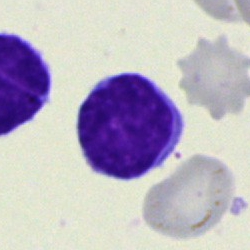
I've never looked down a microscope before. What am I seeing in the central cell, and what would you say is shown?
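First, the outline: roughly round, with slightly flattened sides. Next, the nucleus, which fills almost the whole cell. Then the chromatin, stained a deep, dense purple throughout. Finally, granules: none are visible anywhere in the cell. The cell is a lymphocyte.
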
